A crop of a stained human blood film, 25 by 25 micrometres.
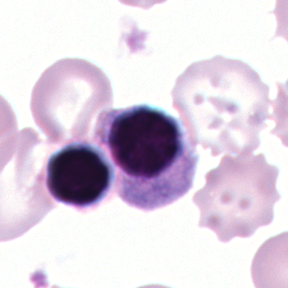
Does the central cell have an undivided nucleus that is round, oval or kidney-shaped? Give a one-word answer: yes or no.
Yes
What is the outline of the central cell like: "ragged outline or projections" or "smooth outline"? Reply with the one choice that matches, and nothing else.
Smooth outline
